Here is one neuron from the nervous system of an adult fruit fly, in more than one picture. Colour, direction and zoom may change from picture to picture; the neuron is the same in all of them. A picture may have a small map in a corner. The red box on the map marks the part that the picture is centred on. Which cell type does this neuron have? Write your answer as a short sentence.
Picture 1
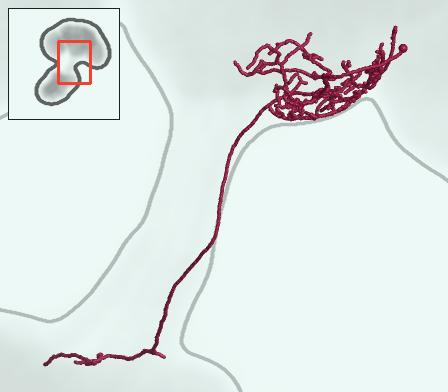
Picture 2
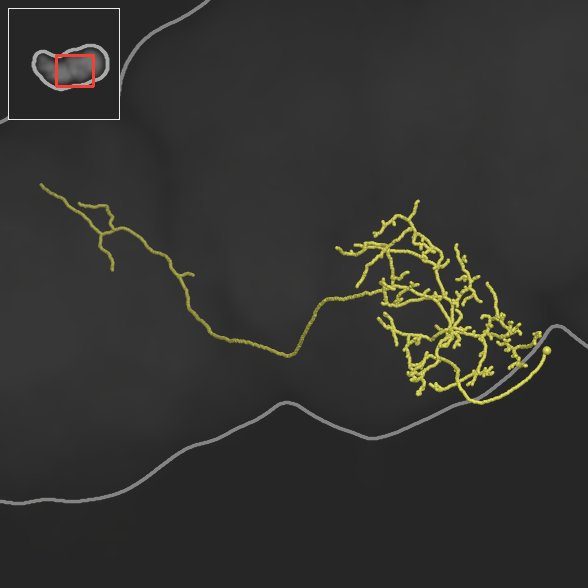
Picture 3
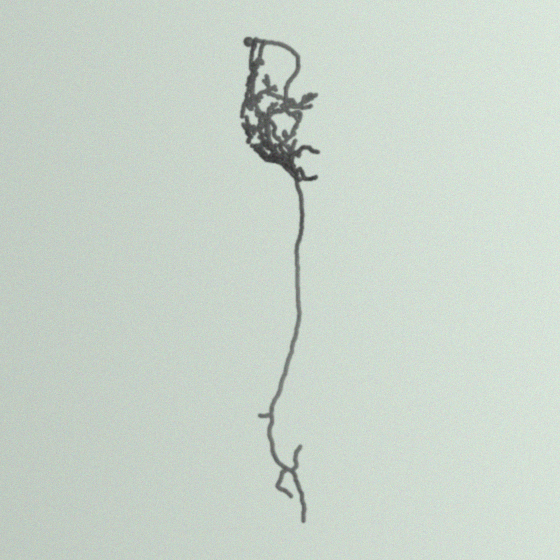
The cell type is DNg12_a.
